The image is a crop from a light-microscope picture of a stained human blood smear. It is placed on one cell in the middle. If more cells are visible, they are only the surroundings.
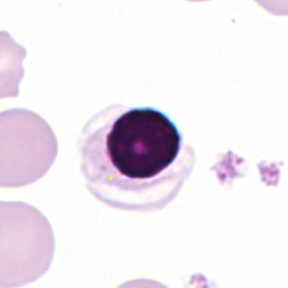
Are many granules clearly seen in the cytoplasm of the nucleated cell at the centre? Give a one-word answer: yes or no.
No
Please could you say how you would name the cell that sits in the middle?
normoblast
